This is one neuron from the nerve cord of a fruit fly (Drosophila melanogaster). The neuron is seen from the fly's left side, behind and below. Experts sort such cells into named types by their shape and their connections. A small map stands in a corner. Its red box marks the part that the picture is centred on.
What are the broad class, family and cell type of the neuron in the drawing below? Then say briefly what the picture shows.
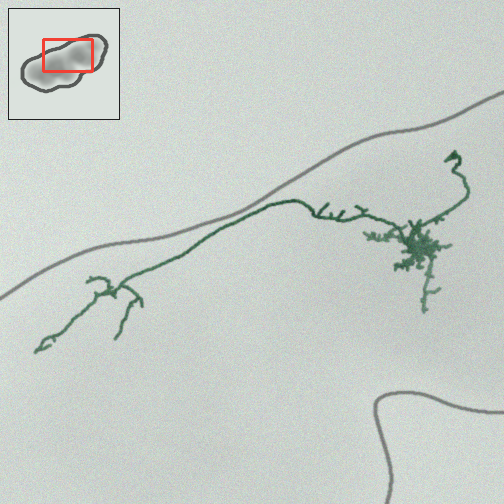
This is a nerve-cord intrinsic neuron. The family is hemilineage 19B. It is of cell type IN19B091. In this view it is wider than it is tall.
